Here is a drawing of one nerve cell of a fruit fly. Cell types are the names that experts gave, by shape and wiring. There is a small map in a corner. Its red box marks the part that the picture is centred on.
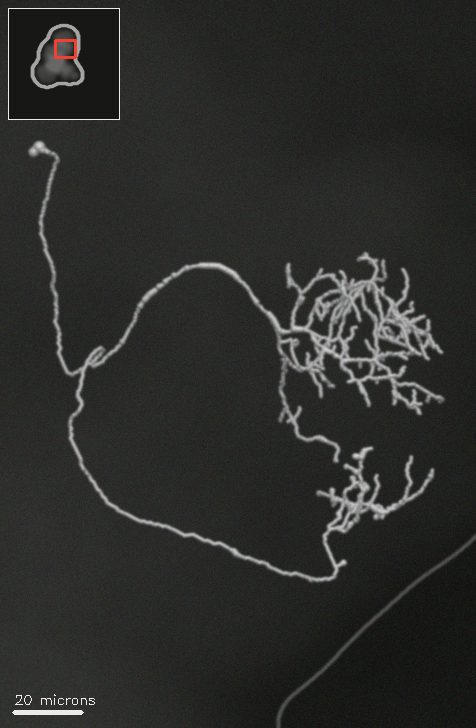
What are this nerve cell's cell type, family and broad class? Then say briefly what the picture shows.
The cell type is SLP240_a. Its family is hemilineage CREl1. This is a central-brain intrinsic neuron. The cell body can be seen at the upper left of the picture. From top to bottom in the picture it spans about 130 microns. The picture shows dozens of branch ends.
